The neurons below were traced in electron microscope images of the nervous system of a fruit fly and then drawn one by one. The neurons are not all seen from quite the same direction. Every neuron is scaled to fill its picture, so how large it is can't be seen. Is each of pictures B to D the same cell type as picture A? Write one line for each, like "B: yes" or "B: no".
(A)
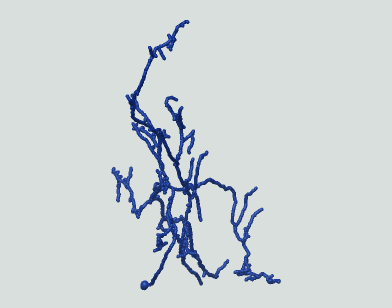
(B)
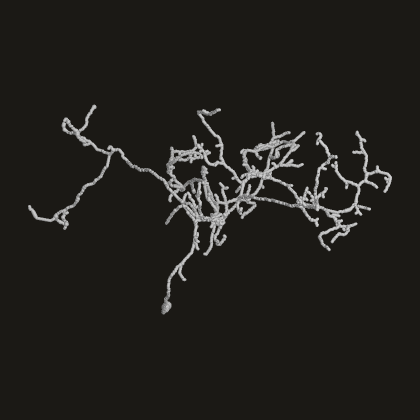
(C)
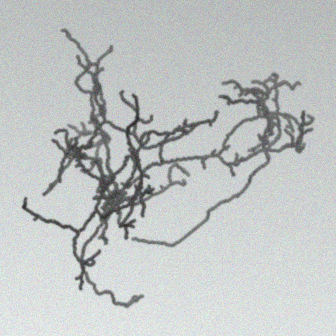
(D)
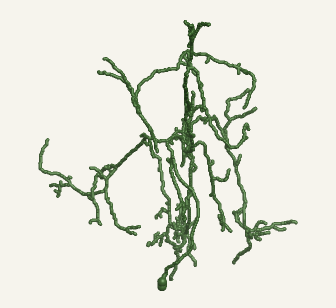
B: yes
C: yes
D: yes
